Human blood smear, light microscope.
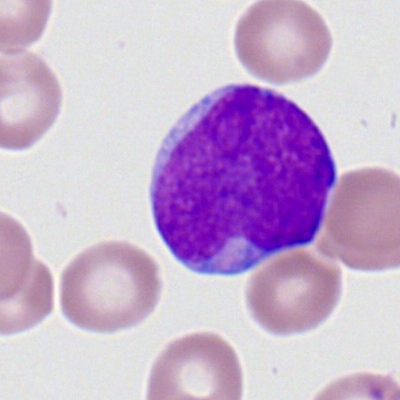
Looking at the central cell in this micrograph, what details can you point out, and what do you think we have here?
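Most of the cell is filled by the nucleus. The cytoplasm forms a scant rim of pale blue, widest on the upper left side. A pale patch sits at the lower edge of the nucleus. The cell is a myeloblast.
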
